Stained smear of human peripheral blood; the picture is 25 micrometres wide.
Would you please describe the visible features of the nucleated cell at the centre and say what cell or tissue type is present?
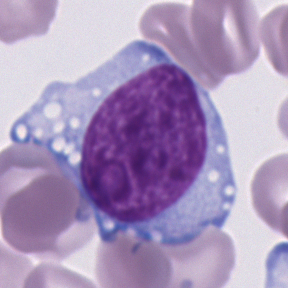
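Hmm, the outline here is irregular and angular, not round. The nucleus shows no notch, fold or indentation. A broad rim of cytoplasm surrounds it, widest on the left, holding many small round clear vacuoles. This is a myeloblast.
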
